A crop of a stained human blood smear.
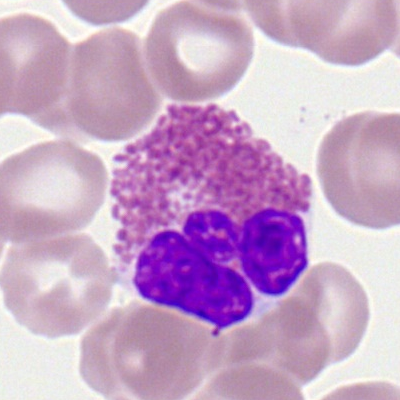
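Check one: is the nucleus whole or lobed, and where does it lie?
It is split into separate lobes and sits in the lower part of the cell.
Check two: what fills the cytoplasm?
Coarse granules, densely packed, round and fairly even in size.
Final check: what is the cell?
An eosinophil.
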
